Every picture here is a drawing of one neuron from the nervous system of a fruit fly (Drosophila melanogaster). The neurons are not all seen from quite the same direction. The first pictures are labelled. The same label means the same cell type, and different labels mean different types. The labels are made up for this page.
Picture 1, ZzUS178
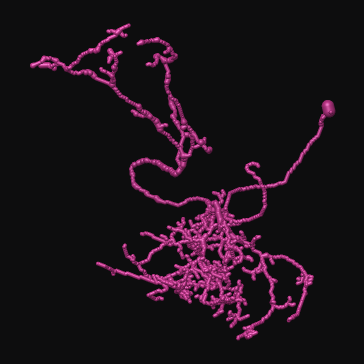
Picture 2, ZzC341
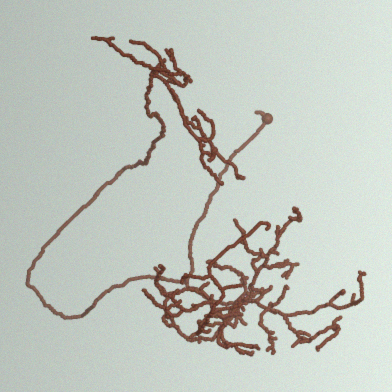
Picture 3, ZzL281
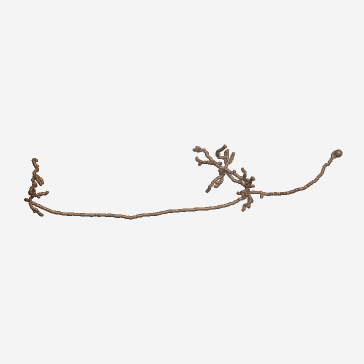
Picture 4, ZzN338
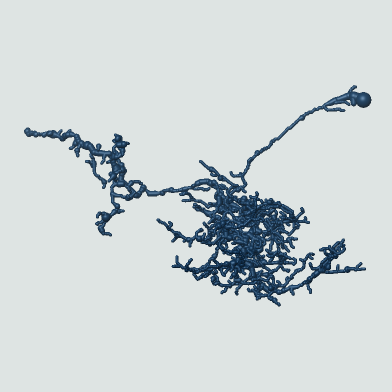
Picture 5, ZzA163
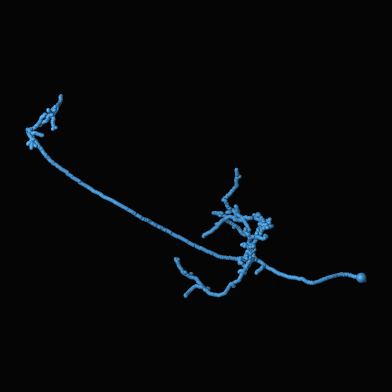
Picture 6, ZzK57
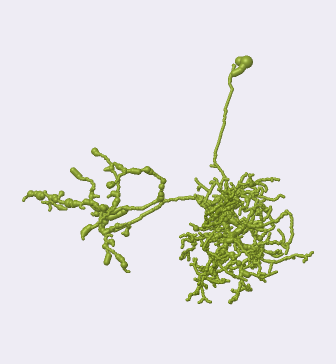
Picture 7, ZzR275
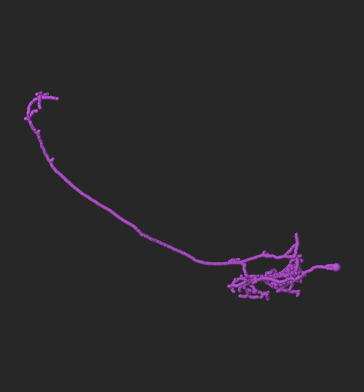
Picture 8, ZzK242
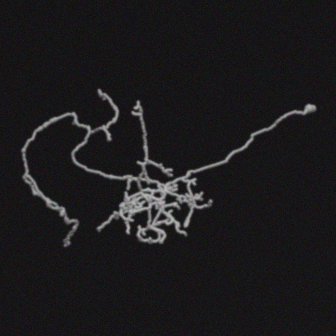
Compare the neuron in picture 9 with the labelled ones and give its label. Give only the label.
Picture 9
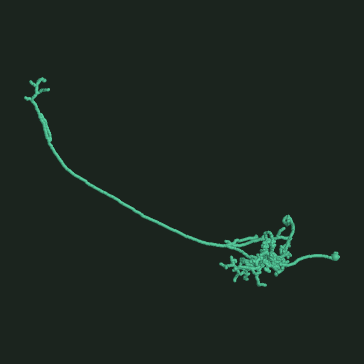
ZzR275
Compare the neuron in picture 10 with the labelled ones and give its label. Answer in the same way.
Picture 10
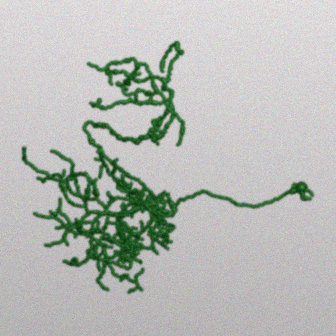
ZzK57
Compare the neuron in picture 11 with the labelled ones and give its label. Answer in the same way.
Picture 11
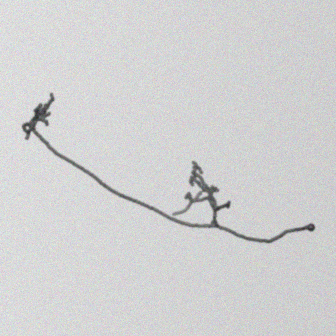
ZzL281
